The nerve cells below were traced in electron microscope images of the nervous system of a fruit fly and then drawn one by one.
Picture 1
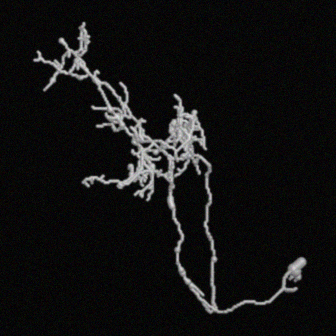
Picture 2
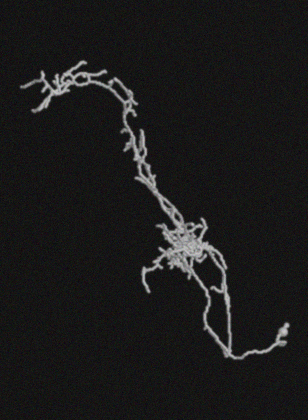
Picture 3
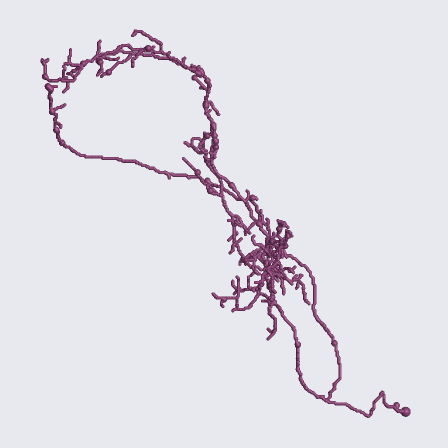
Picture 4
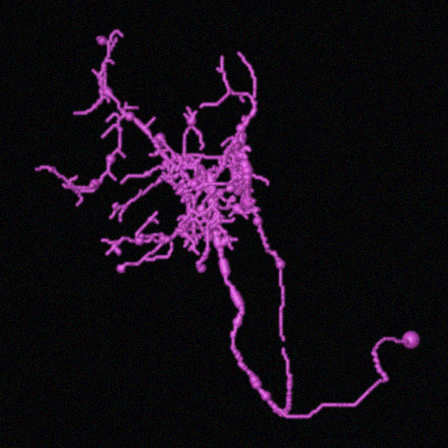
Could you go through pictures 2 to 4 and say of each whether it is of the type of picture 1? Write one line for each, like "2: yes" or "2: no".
2: no
3: no
4: yes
